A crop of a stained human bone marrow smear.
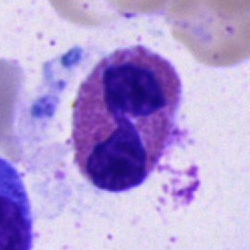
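Eosinophil with reddish granules filling its cytoplasm throughout. The chromatin is dense and dark purple, and no nucleoli are visible in the nucleus.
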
